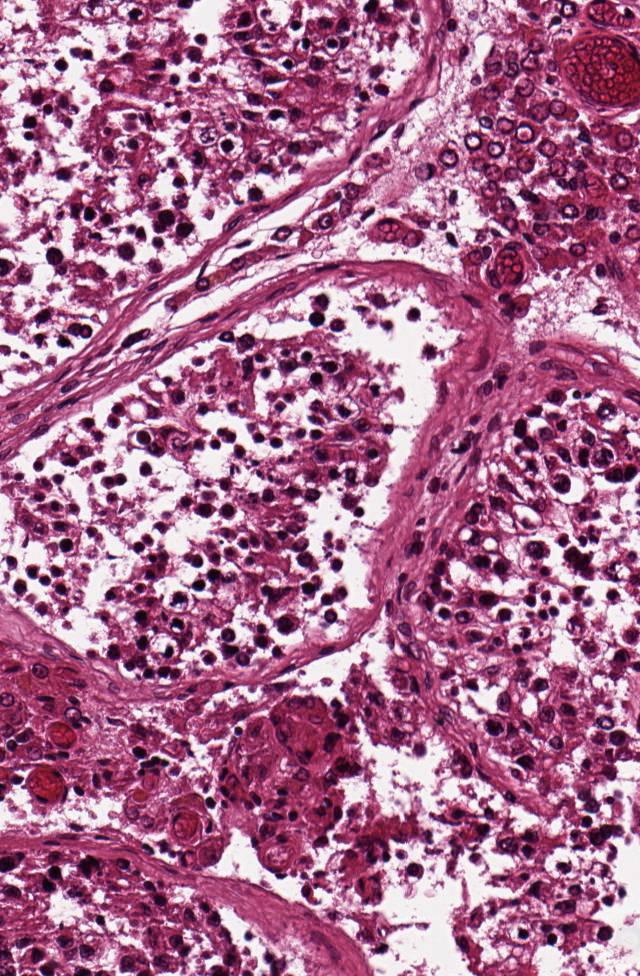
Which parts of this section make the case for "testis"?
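The large rounded and elongated tubular cross-sections filling this field suit testis.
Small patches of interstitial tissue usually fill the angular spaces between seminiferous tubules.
Here narrow strips of it part the tubules. Inside, many loosely scattered cells have small, round, dark, densely stained nuclei; larger cells with round nuclei in a clear halo lie among them, especially in the right-hand tubule.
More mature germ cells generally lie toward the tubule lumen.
That fits less well: no single open central lumen shows, the cells spreading throughout each cross-section.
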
